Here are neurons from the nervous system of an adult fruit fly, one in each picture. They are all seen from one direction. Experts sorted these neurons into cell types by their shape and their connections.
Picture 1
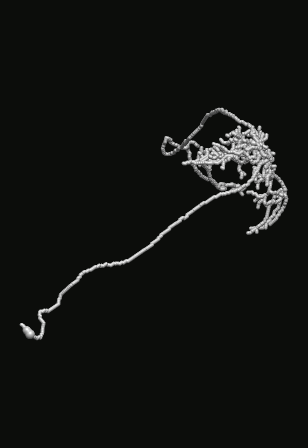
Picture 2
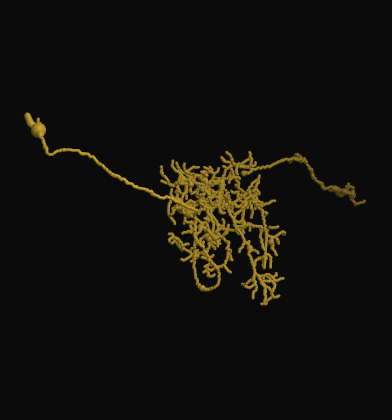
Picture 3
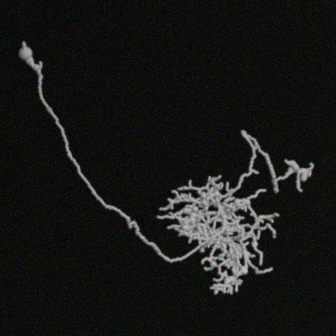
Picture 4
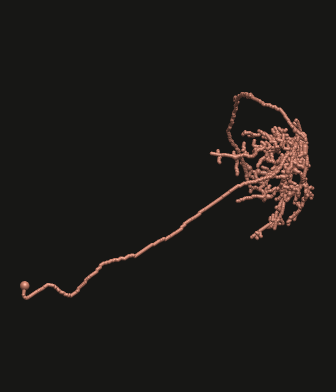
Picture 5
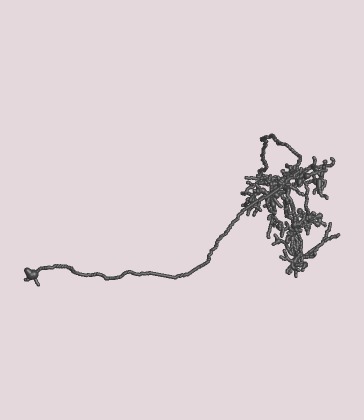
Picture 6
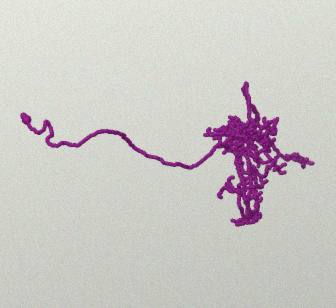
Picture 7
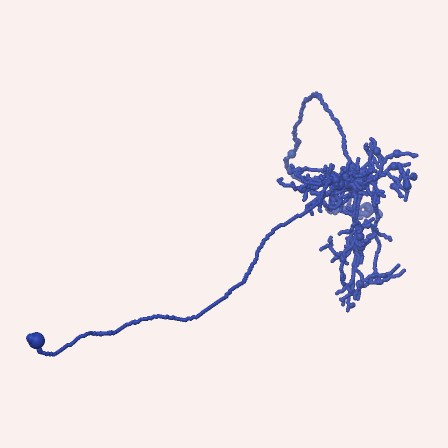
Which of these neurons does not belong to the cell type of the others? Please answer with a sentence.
Picture 1 is the odd one out.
